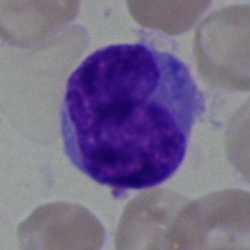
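Monocyte, central cell in a stained human bone marrow smear. The outline is roughly round, and the nucleus fills most of the cell. Cytoplasm is widest at the upper right, where the cell edge is ragged with small irregular projections.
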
